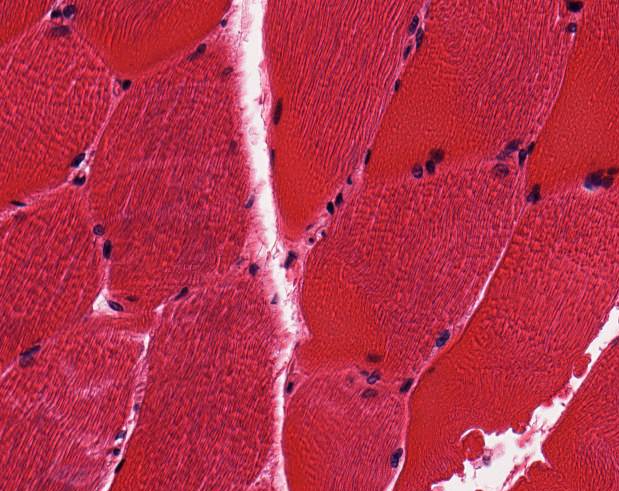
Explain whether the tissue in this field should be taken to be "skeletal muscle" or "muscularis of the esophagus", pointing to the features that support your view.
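This is skeletal muscle. Check one: the nuclei lie at the fibre edges, not centrally.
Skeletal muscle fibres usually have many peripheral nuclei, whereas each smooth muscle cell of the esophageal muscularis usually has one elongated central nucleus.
Check two: the nuclei are small, dark blue, and flattened or oval. Check three: large, closely packed, obliquely cut fibres with deep red cytoplasm fill the field.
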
